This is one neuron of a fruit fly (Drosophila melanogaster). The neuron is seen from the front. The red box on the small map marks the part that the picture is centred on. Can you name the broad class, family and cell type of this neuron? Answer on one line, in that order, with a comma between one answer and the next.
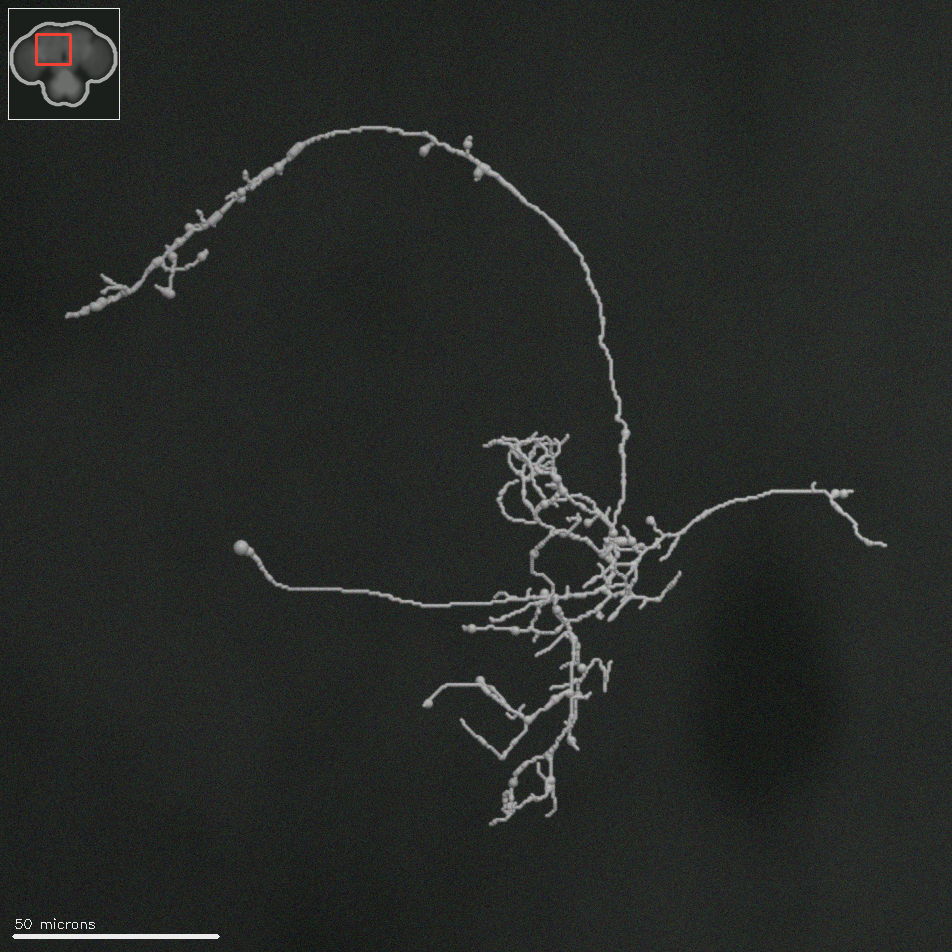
central-brain intrinsic neuron, hemilineage ALl1_ventral, M_lPNm11C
